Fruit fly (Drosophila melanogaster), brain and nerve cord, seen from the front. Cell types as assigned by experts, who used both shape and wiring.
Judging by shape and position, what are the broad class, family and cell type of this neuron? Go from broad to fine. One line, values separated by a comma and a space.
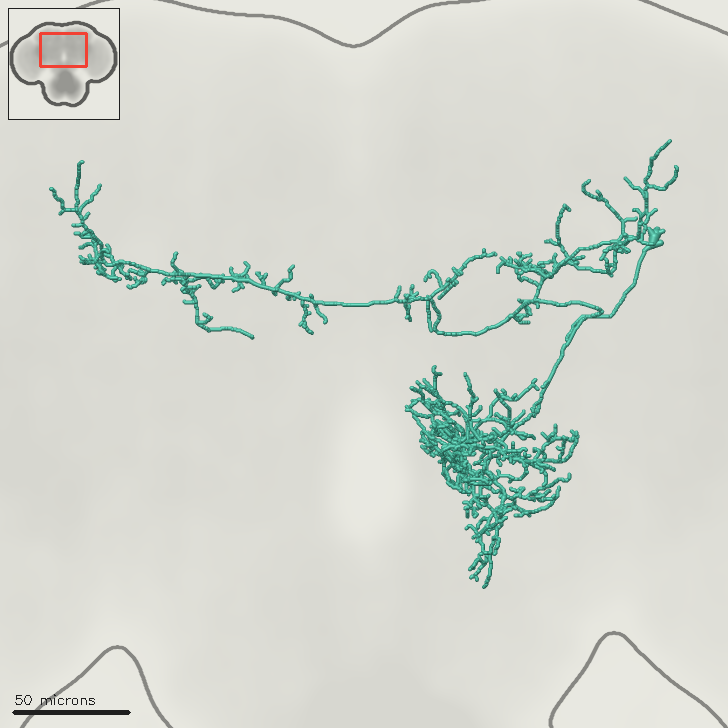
central-brain intrinsic neuron, hemilineage VLPp&l1_posterior, VES063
